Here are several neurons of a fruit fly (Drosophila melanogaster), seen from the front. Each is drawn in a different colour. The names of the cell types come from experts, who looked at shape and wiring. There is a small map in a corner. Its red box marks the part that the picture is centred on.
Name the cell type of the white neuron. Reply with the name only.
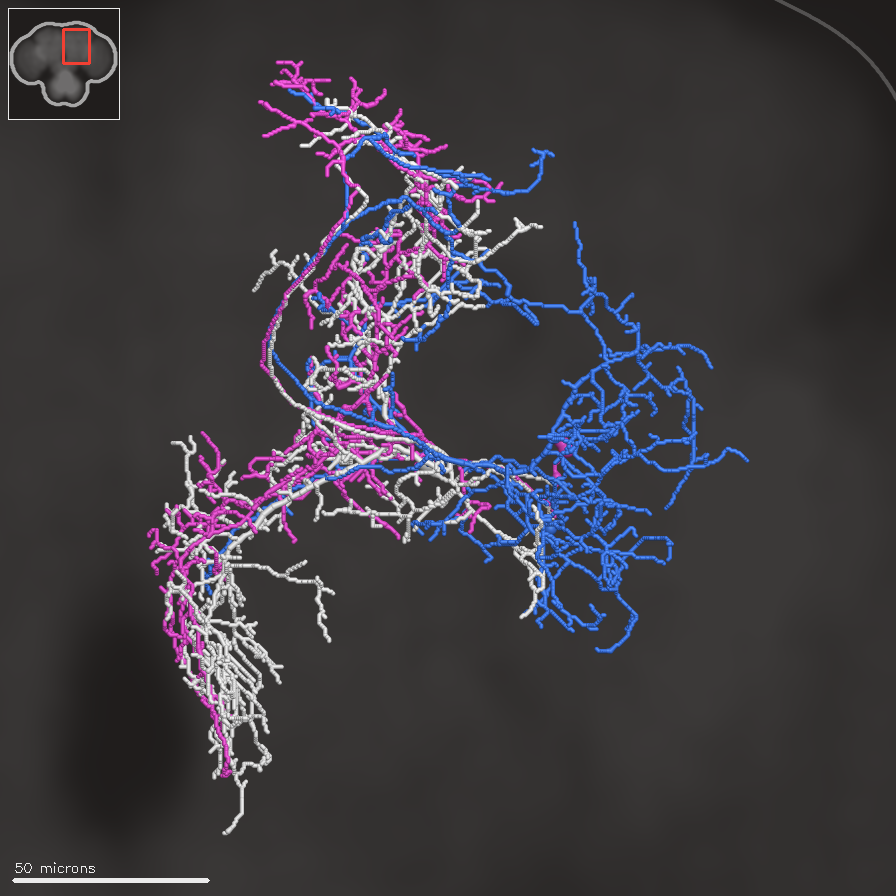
aIPg6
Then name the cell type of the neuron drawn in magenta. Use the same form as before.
aIPg7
